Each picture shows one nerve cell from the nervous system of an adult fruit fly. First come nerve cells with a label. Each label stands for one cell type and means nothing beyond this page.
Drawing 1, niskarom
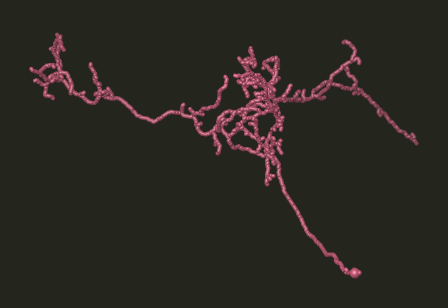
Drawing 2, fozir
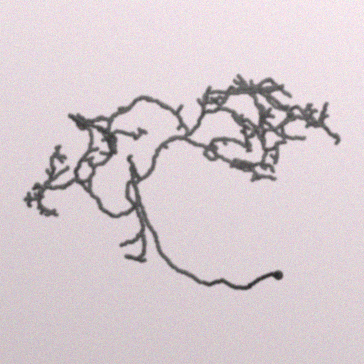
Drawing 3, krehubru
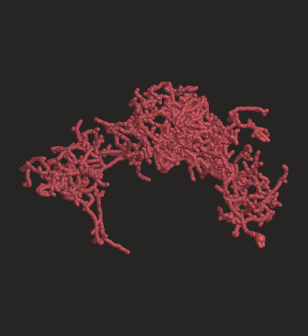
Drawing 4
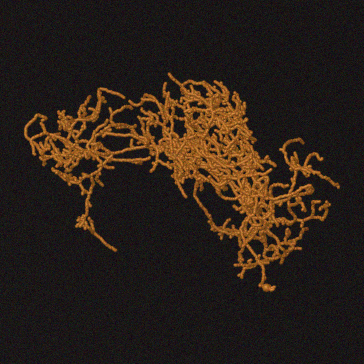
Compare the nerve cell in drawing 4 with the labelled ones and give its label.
krehubru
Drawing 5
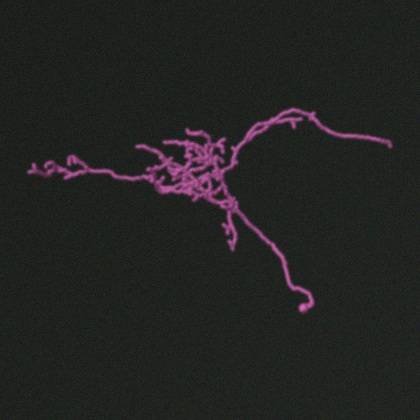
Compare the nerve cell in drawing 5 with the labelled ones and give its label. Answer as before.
niskarom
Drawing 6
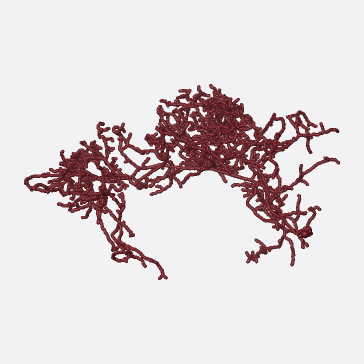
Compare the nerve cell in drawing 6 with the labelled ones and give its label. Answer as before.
krehubru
